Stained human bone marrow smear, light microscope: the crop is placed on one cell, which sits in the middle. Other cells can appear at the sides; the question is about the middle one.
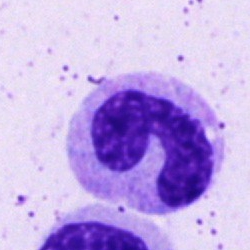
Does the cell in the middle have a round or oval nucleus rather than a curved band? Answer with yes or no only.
No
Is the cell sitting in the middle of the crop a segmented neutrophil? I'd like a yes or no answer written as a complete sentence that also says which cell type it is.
No, the cell in the centre is to be called a band neutrophil instead of a segmented neutrophil.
